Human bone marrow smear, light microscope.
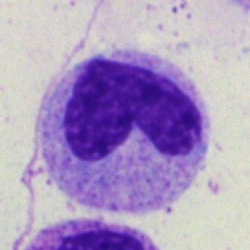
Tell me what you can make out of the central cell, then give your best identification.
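Here the nucleus is heart-shaped, with a deep notch in its lower edge, and it lies in the upper part of the cell. Most of the cytoplasm is below it, plentiful and pale greyish-lilac, with fine purple granules scattered throughout. What I'm looking at is a band neutrophil.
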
